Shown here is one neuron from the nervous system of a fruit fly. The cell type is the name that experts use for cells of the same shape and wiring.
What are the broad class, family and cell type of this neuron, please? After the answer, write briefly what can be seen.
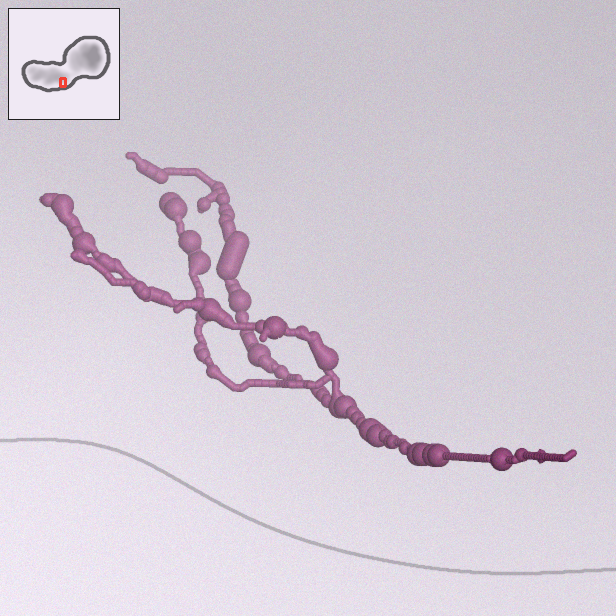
This is a sensory neuron entering the nerve cord. Its family is called class gustatory. Its cell type is LgLG2. No cell body is drawn. There are a dozen or fewer branch ends.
